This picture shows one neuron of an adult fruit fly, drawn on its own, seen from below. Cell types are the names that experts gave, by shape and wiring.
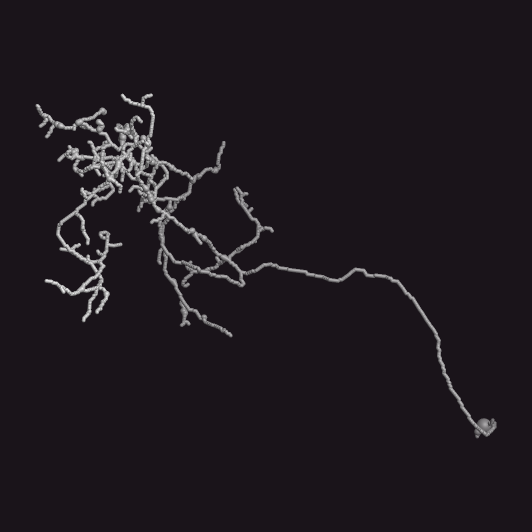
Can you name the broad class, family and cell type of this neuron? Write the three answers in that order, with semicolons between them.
central-brain intrinsic neuron; hemilineage DL1_dorsal; CB1357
